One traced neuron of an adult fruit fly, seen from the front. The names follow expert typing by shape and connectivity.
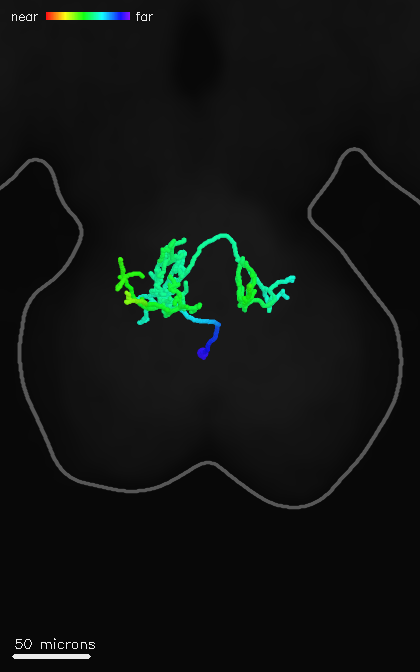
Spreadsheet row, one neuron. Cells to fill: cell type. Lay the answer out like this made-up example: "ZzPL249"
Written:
"IN06A038"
